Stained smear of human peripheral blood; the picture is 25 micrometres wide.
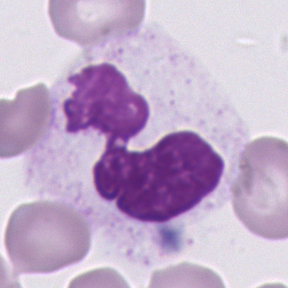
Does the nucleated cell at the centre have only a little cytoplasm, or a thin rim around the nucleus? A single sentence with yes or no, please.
No, in this cell the cytoplasm is abundant.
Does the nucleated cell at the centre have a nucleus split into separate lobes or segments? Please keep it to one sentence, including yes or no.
Yes, separate lobes or segments make up the nucleus of this cell.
